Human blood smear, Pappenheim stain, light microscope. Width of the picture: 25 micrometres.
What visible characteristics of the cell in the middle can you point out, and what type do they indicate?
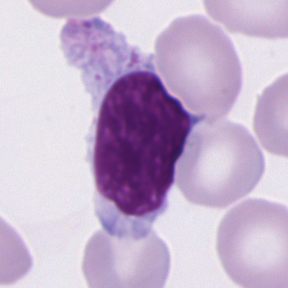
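This one measures about 18 by 10 micrometres, with an oval nucleus of about 13 by 8 micrometres. Its chromatin is dark purple and coarsely clumped, small paler gaps showing between the denser masses. The cytoplasm is pale blue-grey, with fine pinkish-purple granules scattered mostly in its upper-left part, where the border looks frayed rather than smooth. So what you're looking at is a large granular lymphocyte.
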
